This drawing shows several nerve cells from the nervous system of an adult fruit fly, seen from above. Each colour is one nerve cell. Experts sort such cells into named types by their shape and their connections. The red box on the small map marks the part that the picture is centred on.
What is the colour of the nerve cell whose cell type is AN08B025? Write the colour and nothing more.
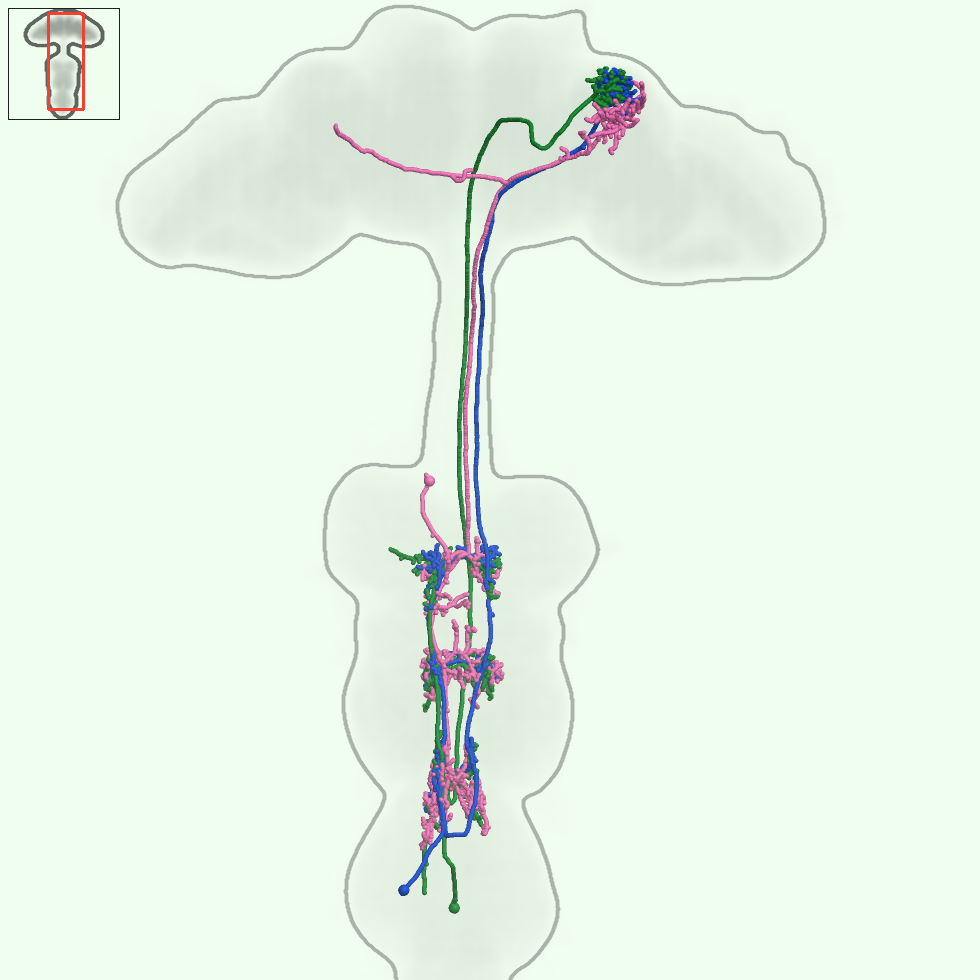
blue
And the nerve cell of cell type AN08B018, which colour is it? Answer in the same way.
pink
